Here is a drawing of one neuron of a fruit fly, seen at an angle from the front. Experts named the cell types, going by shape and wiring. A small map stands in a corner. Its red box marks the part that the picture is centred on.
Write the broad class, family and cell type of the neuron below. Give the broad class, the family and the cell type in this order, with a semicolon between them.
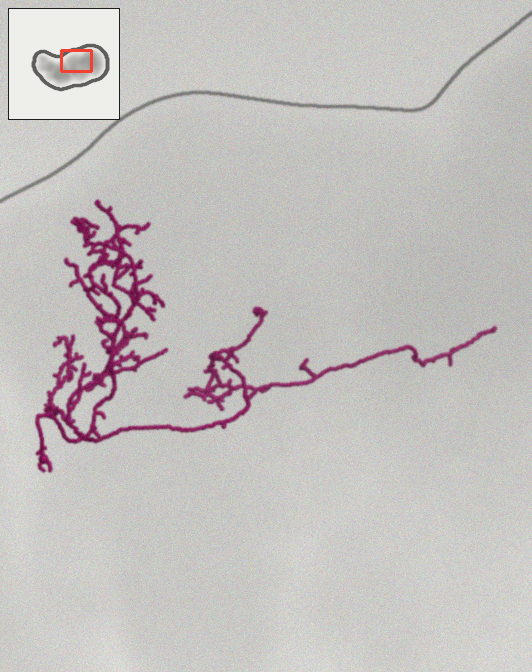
central-brain intrinsic neuron; hemilineage SLPav1_medial; PLP067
